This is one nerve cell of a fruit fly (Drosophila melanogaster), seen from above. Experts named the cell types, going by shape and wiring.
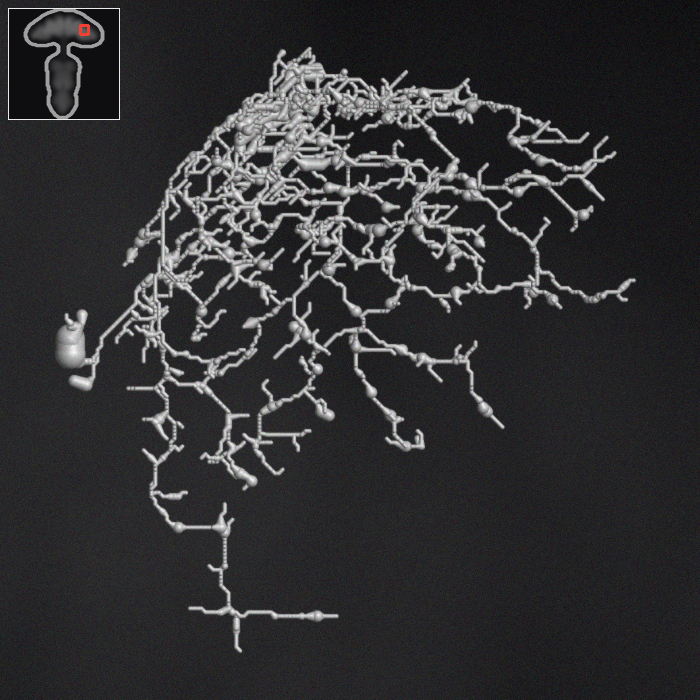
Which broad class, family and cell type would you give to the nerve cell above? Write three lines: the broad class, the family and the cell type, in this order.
optic-lobe intrinsic neuron
Dm
Dm20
